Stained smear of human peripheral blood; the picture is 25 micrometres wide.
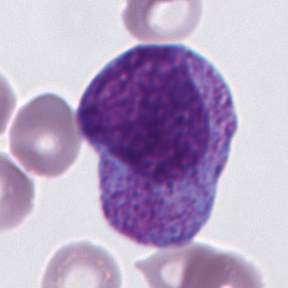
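Atypical promyelocyte, about 18 by 14 micrometres, from a peripheral blood smear. You'll see the nucleus is one large unlobed mass, its chromatin finely patterned rather than coarsely clumped. The cytoplasm is a pale greyish blue-violet, sprinkled with fine purple granules.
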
